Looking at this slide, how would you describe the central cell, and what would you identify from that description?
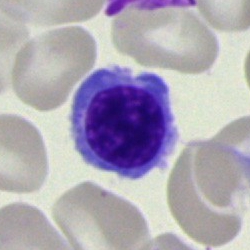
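The chromatin is dark purple and clumped, with paler patches lying between the clumps. The cytoplasm is blue and contains no visible granules. The cell border is frayed and slightly bumpy rather than smooth. This cell is an erythroblast.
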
